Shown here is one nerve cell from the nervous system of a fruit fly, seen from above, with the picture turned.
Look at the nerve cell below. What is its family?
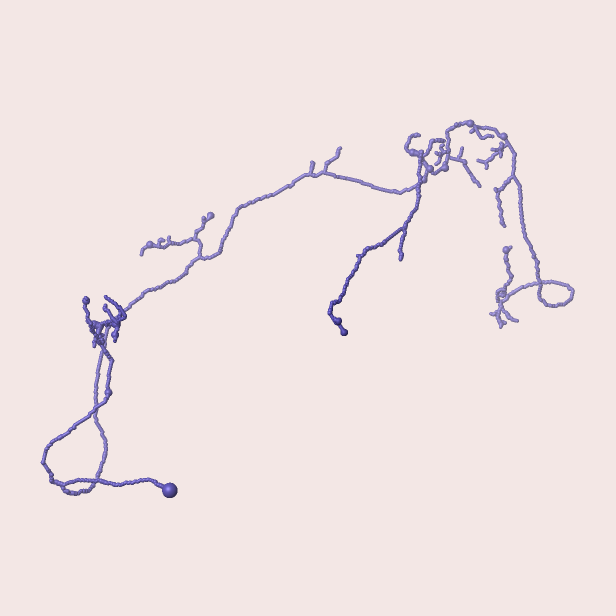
class Kenyon Cell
